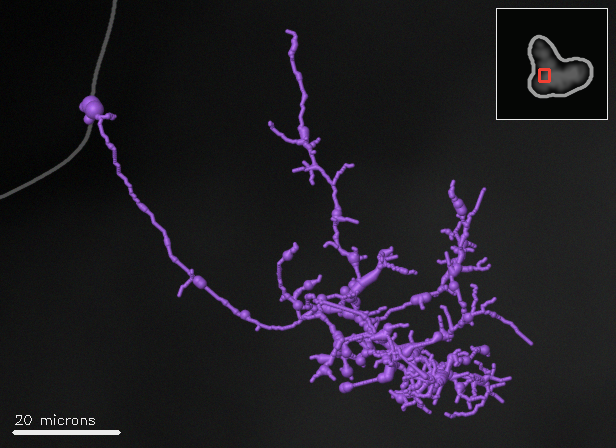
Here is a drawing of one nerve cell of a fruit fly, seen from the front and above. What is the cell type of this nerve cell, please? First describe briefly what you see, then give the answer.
The cell body can be seen at the upper left of the picture. By the scale bar it is about 85 microns wide in this view. The picture shows dozens of branch ends. This is a nerve-cord intrinsic neuron. It is of cell type IN20A.22A052.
